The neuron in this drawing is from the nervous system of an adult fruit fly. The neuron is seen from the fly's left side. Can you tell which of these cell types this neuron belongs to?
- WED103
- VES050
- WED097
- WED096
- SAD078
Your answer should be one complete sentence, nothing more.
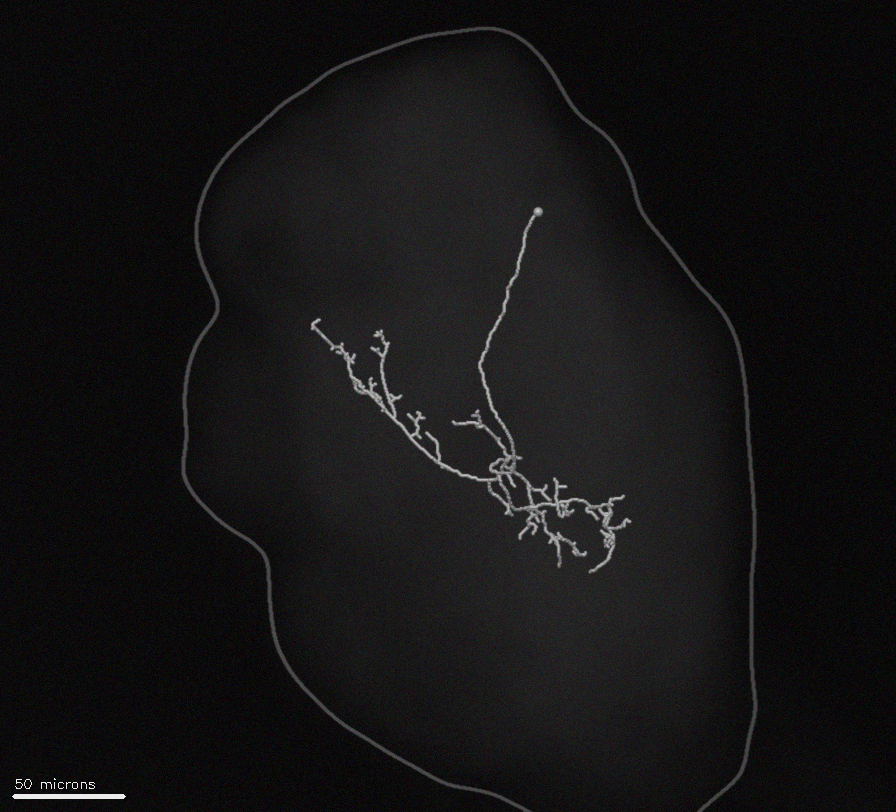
A cell of type WED096 is what this neuron is.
